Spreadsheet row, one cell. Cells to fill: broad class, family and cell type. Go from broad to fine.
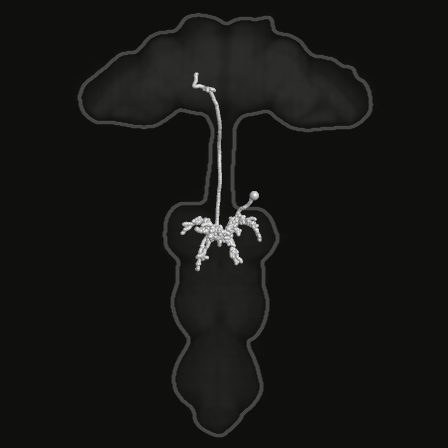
ascending neuron; hemilineage 08B; AN08B043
